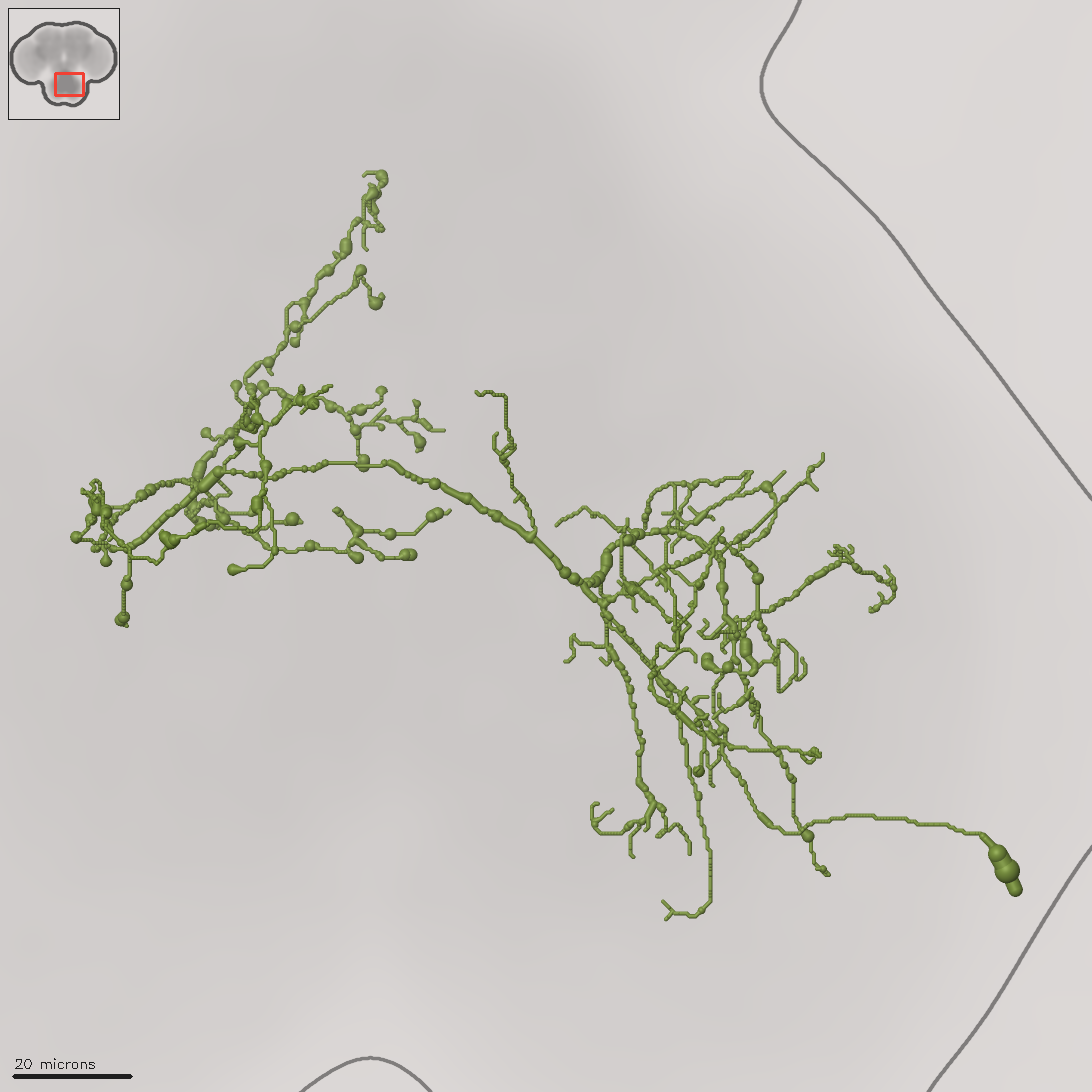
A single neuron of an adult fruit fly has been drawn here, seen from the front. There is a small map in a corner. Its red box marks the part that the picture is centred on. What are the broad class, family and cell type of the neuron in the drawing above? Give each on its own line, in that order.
nerve-cord intrinsic neuron
hemilineage 08B
IN08B077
